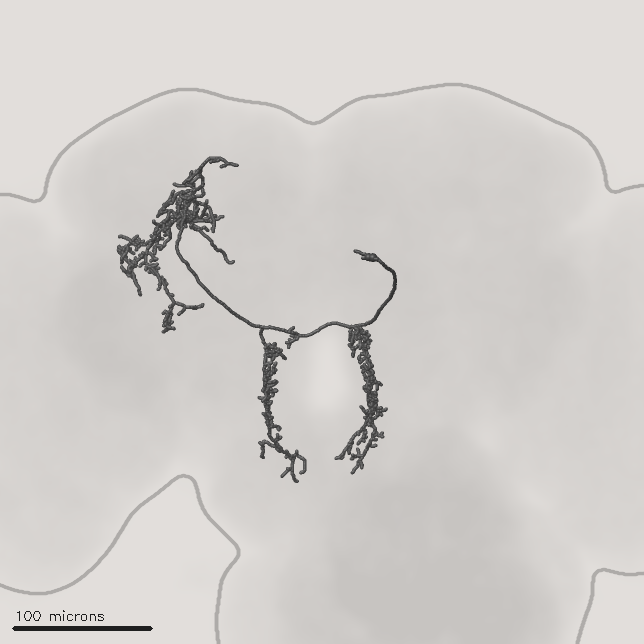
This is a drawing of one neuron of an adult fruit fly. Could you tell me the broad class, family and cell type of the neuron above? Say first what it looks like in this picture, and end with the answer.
The cell body is in the middle of the picture. By the scale bar it is about 250 microns tall in this view. Its broad class is central-brain intrinsic neuron. Its family is hemilineage CREa1_ventral. The cell type is mAL_m1.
